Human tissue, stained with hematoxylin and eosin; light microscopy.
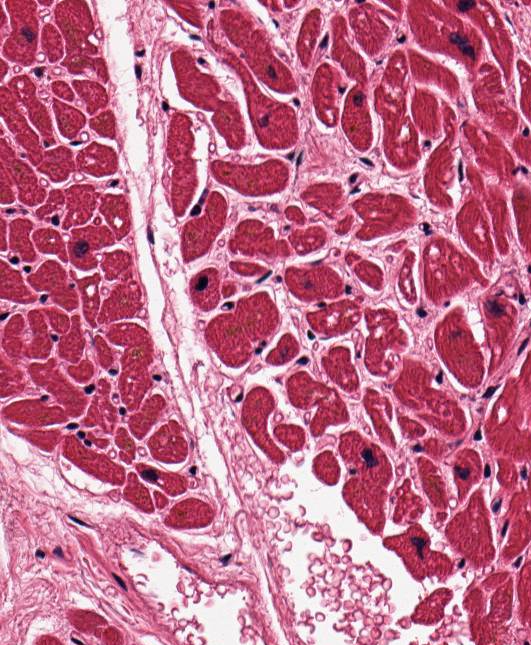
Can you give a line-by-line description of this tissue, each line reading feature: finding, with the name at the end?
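Nuclei: central, wherever one is seen within a muscle fibre profile
Fibre cytoplasm: deep pink-red
Gaps: narrow and clear, separating many fibres from the surrounding connective tissue
Fat cells: none present
Tissue: left ventricle of the heart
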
